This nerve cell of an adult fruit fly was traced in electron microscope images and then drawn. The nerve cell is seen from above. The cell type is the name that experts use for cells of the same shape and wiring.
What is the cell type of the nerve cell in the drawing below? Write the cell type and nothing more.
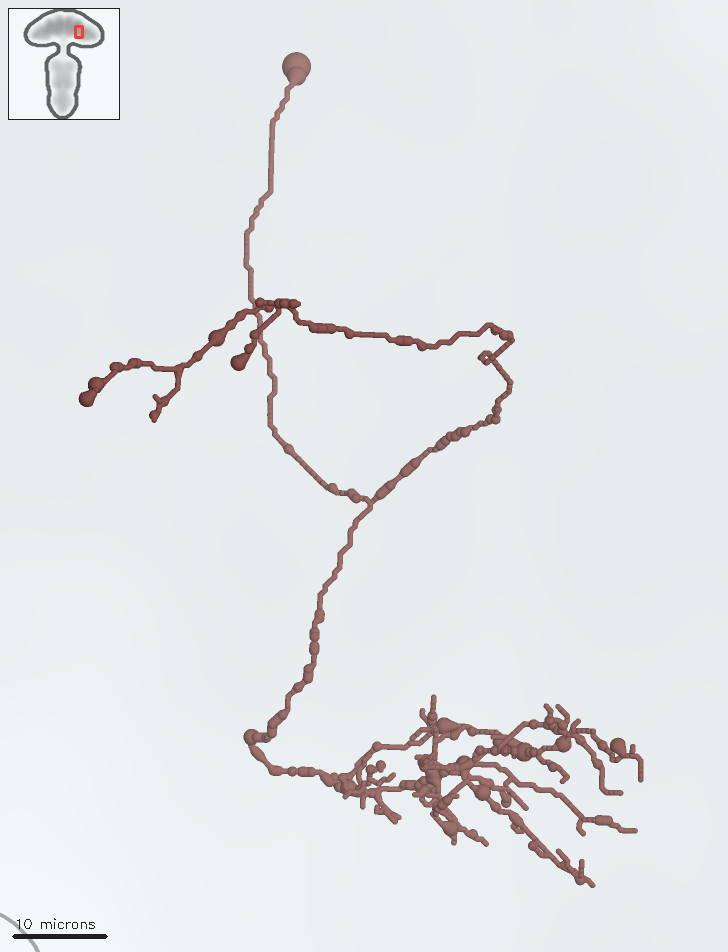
LC24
